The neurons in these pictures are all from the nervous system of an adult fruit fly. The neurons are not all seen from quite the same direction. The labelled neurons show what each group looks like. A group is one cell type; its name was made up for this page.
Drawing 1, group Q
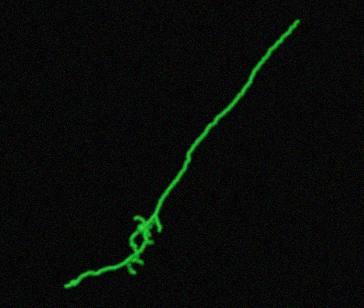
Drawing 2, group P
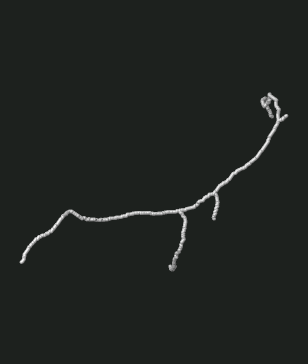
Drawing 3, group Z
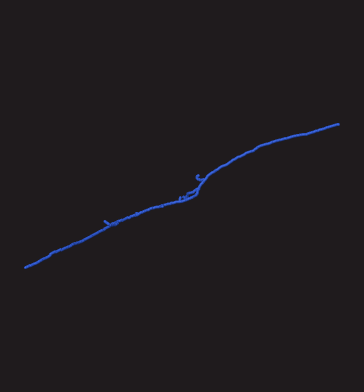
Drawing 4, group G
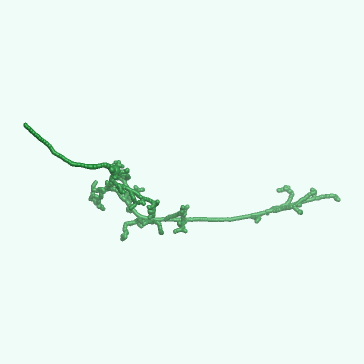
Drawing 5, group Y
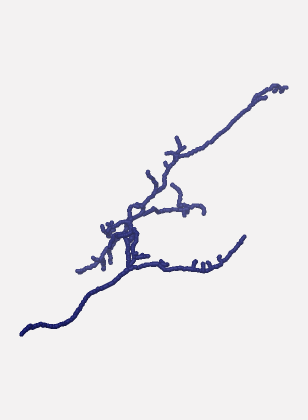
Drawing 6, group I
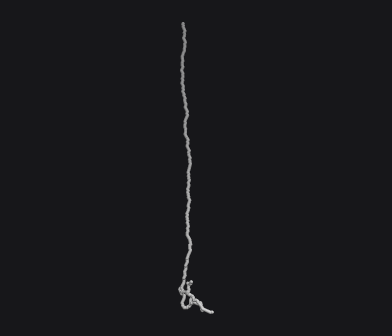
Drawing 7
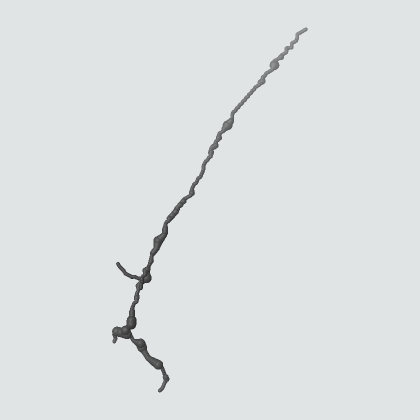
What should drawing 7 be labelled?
group Q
